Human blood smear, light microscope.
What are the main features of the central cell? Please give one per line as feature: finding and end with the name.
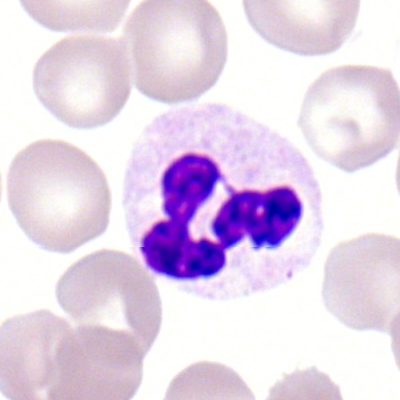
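Outline: roughly round, and smooth.
Chromatin: dense, dark purple, coarsely clumped.
Cytoplasm: abundant, pale pinkish-lilac.
Granules: fine and faint, none of them large or coloured.
Name: segmented neutrophil.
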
